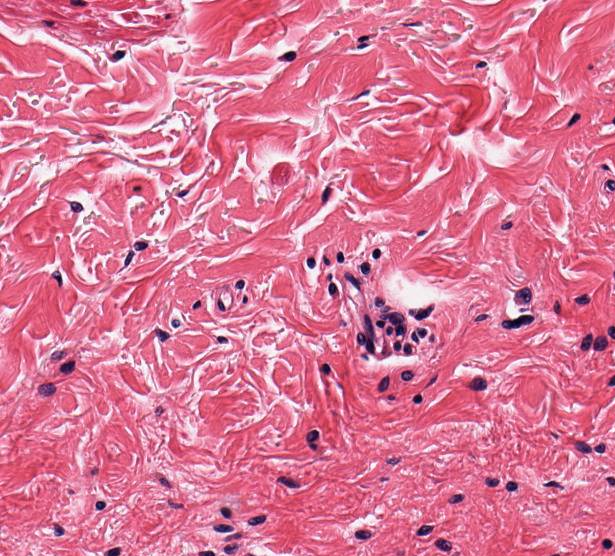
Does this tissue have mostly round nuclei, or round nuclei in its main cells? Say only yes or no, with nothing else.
No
